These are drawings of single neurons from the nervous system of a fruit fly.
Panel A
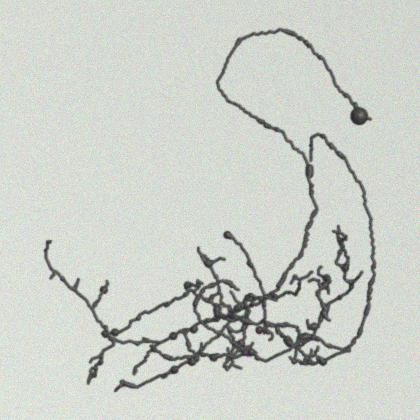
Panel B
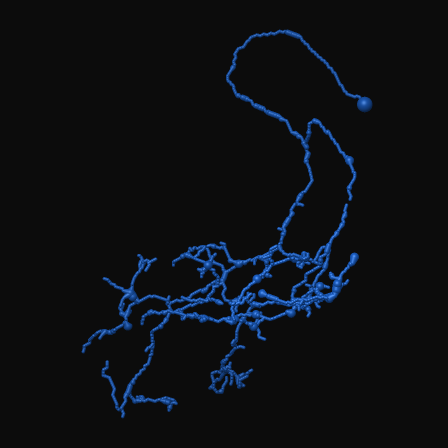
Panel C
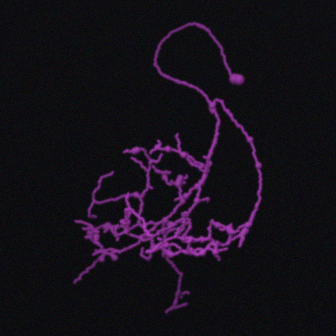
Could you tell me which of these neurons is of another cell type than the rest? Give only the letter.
C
